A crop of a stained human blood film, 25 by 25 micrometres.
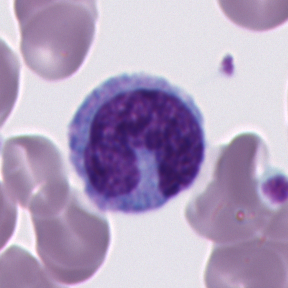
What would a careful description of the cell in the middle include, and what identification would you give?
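Outline round. No nucleoli seen in the nucleus. Cytoplasm with only a faint fine speckling; no vacuoles. Cell: monocyte.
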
